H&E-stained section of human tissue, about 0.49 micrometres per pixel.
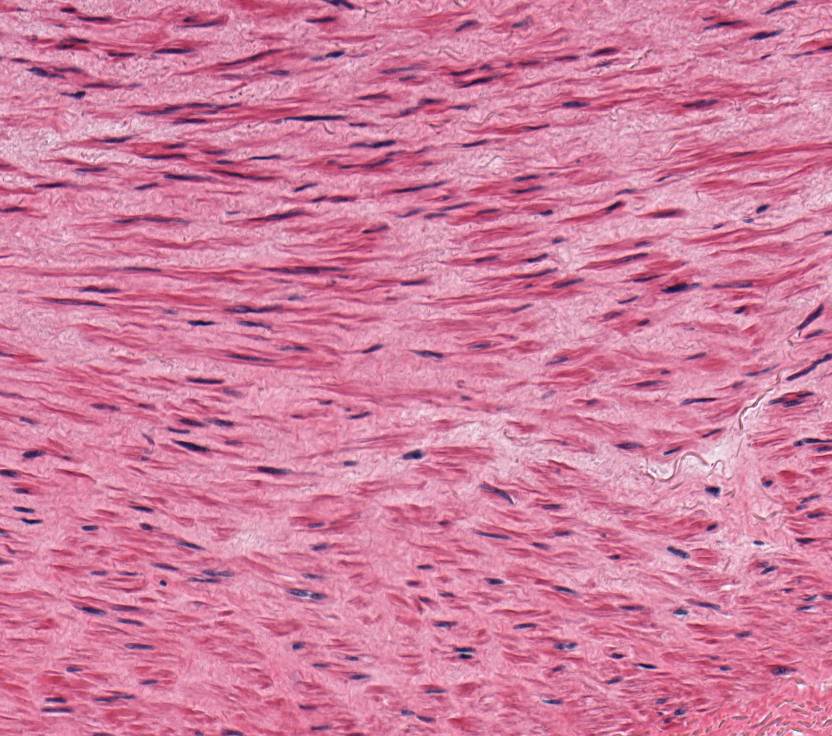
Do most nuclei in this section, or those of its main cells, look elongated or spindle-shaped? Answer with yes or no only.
Yes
